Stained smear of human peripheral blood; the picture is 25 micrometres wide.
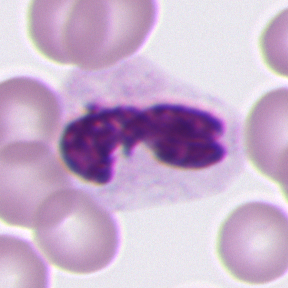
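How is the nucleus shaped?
It is elongated horizontally across the cell.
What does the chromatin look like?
Dark purple and coarsely clumped.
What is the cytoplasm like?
Abundant and pale pinkish-lilac, with fine, faint lilac granules.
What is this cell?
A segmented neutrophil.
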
